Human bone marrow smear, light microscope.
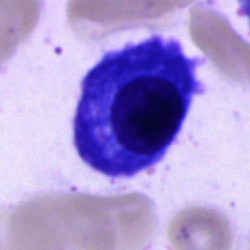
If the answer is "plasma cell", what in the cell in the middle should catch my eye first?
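Goes with plasma cell: abundant cytoplasm, stained deep blue.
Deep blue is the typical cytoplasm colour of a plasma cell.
Does not go: chromatin very dark and dense, almost uniformly stained.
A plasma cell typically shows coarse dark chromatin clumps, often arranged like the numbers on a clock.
Also seen: small blunt blebs projecting from the upper right margin of the cell. A paler, mottled area lies in the cytoplasm to the left of the nucleus.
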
